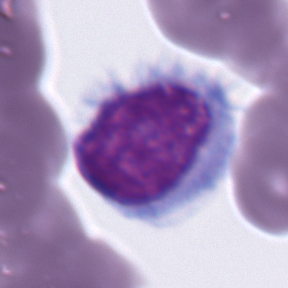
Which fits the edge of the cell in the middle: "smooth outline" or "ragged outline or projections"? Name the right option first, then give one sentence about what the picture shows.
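Ragged outline or projections. Fine hair-like projections stand out most clearly along the upper border of the cell.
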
